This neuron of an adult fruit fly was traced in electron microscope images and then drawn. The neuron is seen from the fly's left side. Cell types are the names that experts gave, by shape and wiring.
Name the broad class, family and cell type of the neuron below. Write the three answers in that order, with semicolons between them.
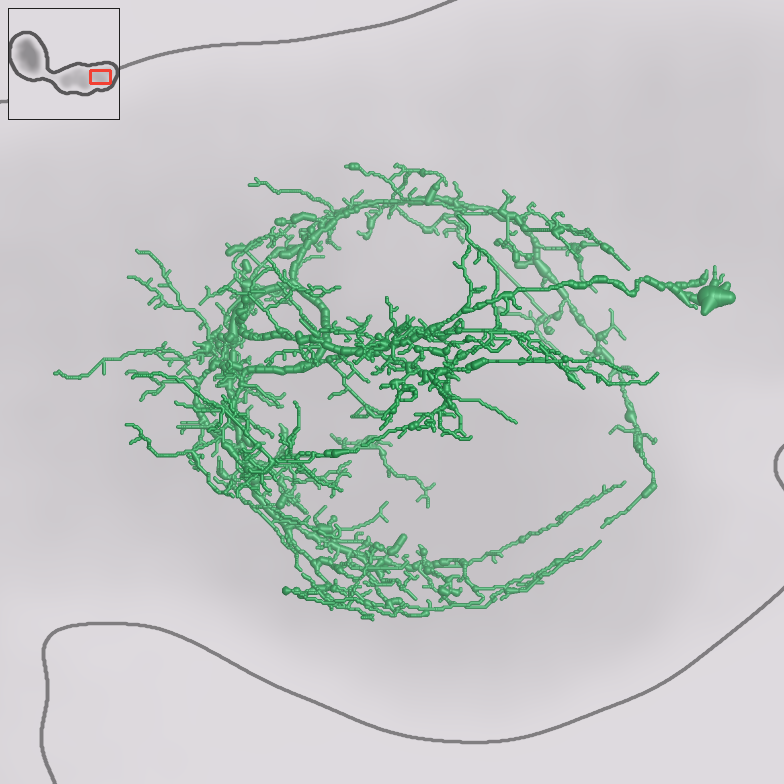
nerve-cord intrinsic neuron; hemilineage 21A; IN21A009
